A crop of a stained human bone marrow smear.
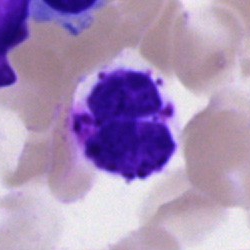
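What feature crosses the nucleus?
A pale horizontal cleft, dividing it into an upper and a lower part.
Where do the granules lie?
A few dark purple-magenta granules sit at the edge of the cell, mostly on its left and right sides.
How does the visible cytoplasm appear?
Very pale, almost colourless.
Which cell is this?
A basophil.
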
